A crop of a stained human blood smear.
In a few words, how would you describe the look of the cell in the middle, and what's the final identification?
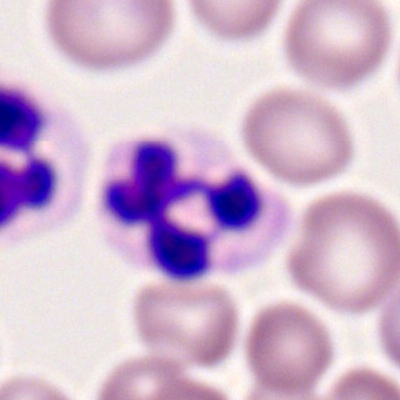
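Start with the outline: it is smooth and roughly round. Now look inside at the nucleus, which is divided into several separate lobes. Those lobes are arranged around a pale pink central patch of cytoplasm. You won't find any nucleoli in the nucleus. This is a segmented neutrophil.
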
